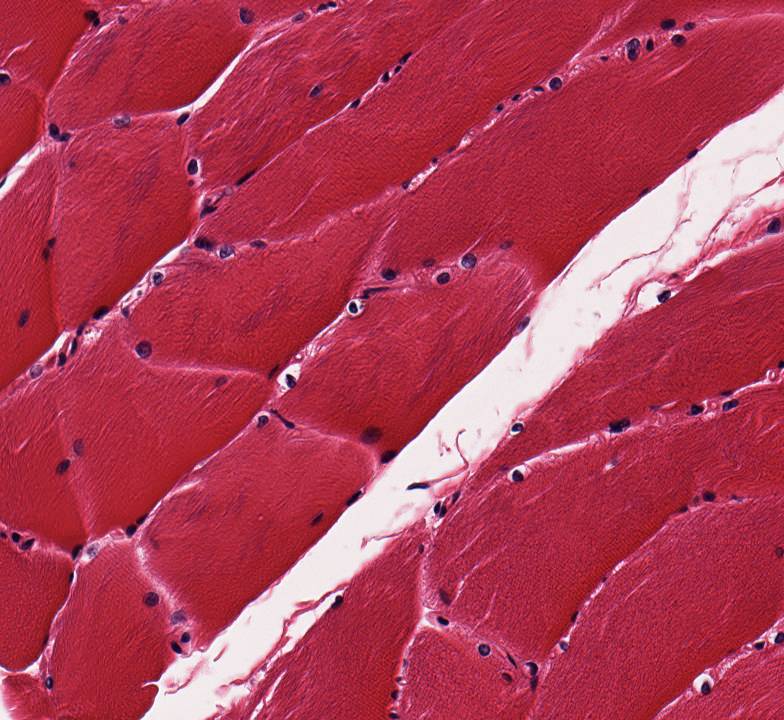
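Skeletal muscle (H&E). Fibres run diagonally from lower left to upper right, their cytoplasm an even deep red. Small dark nuclei lie mostly along the fibre edges. Only thin strands of connective tissue separate neighbouring skeletal muscle fibres.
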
